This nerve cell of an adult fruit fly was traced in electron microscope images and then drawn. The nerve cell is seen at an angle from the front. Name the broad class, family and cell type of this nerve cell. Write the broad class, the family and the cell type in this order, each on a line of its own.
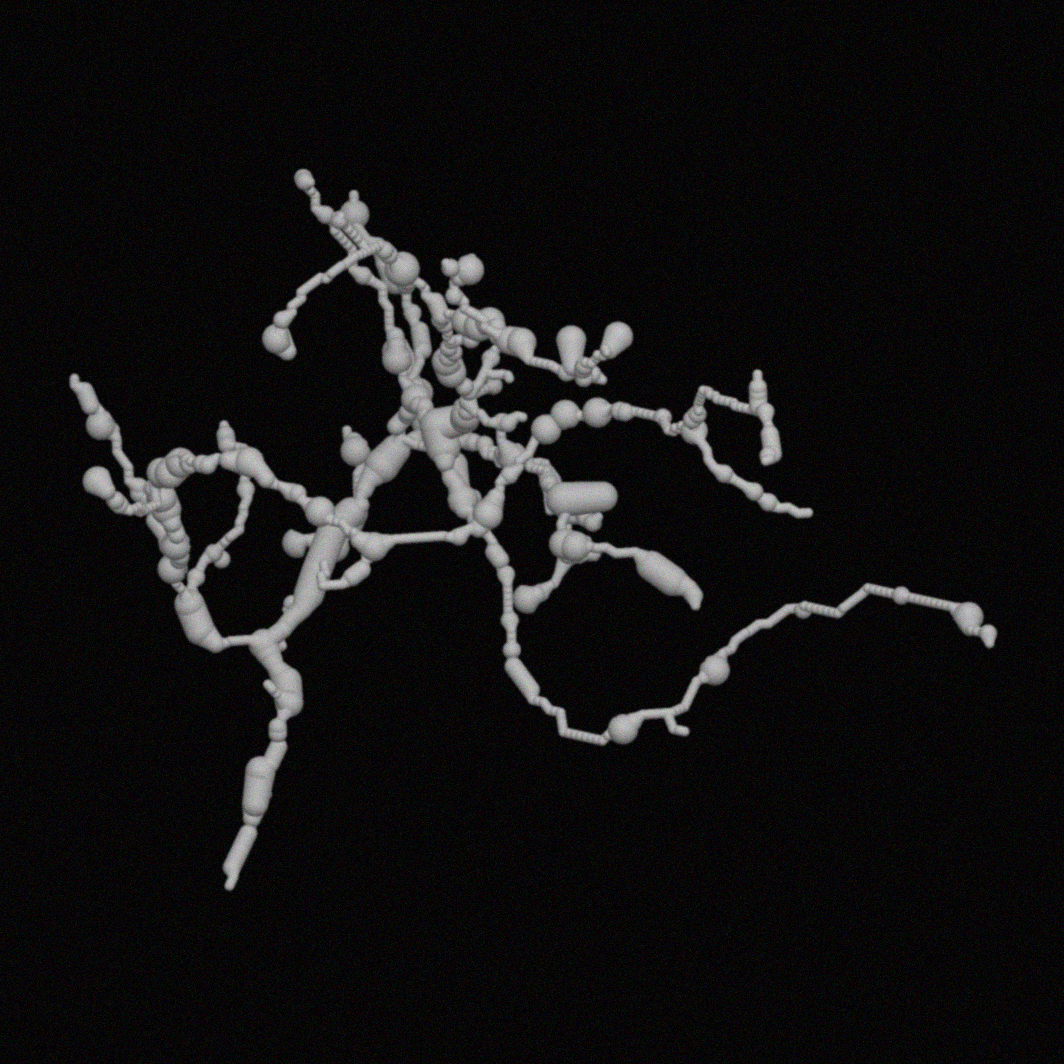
sensory neuron entering the brain
class mechanosensory
BM_Hau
